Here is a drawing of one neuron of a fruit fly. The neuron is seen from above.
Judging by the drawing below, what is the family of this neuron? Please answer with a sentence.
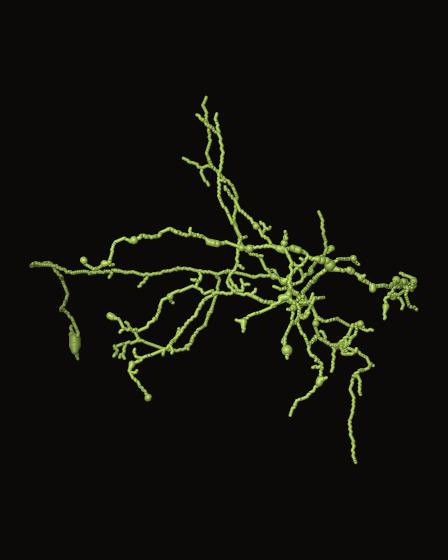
The family is hemilineage 06B.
